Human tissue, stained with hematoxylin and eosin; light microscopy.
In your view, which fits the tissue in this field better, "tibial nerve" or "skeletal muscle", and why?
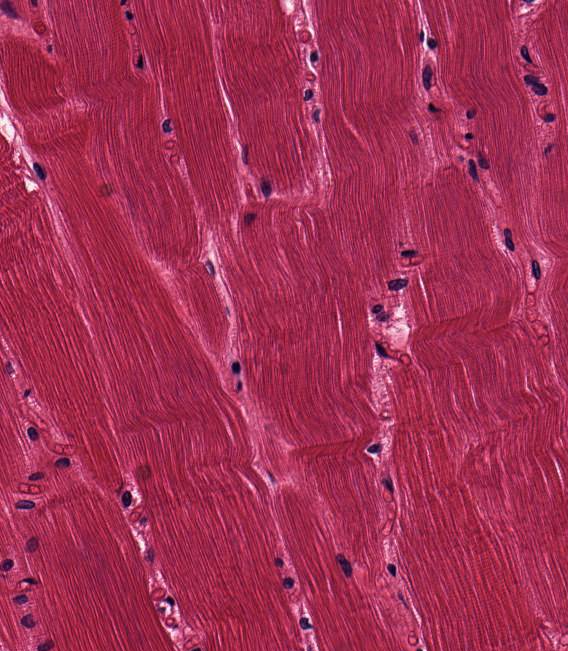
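It is skeletal muscle.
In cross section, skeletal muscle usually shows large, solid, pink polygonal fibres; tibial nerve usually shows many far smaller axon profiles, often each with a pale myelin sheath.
These fibres are broad, unlike small axon profiles, and run unbranched across the field. Note too the dark blue, elongated nuclei lying at the fibre edges rather than centrally, and the narrow pale connective tissue clefts between fibres with scattered small nuclei. No fat cells are present.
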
